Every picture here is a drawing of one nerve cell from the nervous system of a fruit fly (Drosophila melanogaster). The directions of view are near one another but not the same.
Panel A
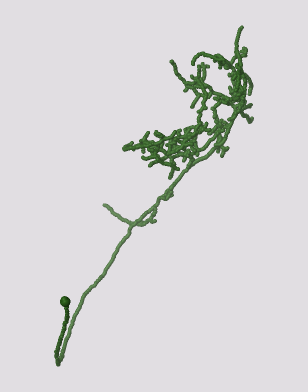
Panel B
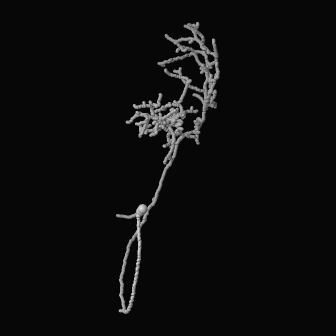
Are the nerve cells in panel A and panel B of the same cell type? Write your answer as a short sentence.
They are of the same cell type.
